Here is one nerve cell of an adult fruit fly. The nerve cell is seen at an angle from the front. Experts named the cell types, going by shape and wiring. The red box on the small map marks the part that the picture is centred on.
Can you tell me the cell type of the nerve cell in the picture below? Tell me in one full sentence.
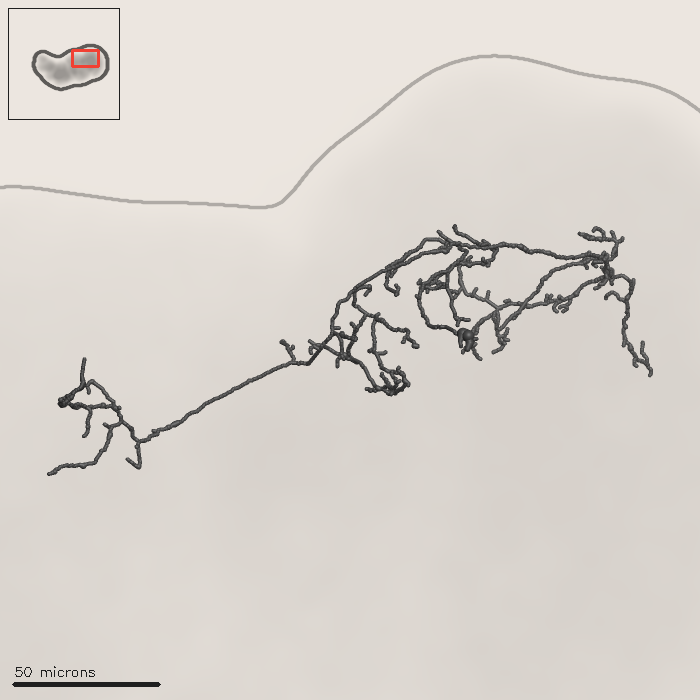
This particular nerve cell has the cell type SMP723m.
